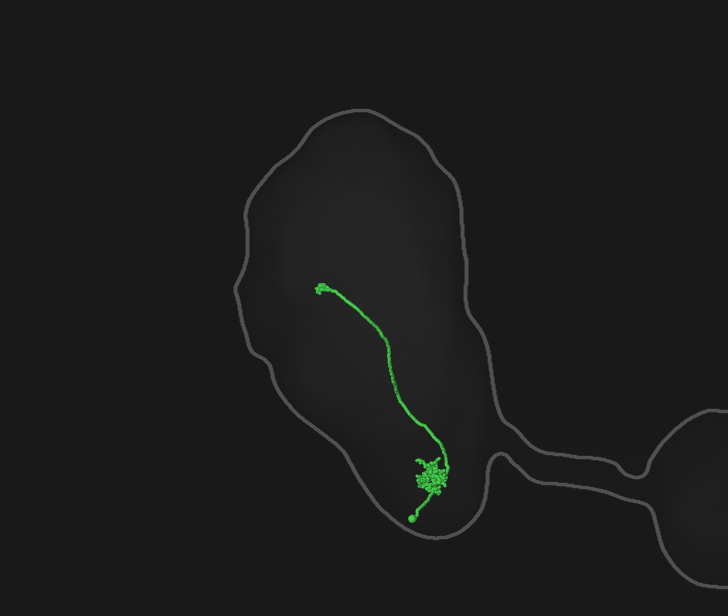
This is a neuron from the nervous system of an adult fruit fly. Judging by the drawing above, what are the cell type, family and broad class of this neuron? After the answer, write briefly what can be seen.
Its cell type is MeTu3c. The family is MeTu. It is a visual projection neuron. The cell body is at the bottom of the picture. As drawn here it is taller than it is wide.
